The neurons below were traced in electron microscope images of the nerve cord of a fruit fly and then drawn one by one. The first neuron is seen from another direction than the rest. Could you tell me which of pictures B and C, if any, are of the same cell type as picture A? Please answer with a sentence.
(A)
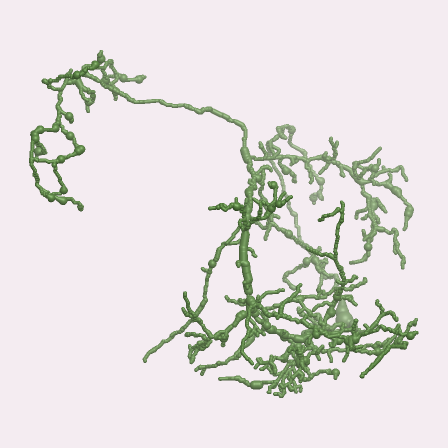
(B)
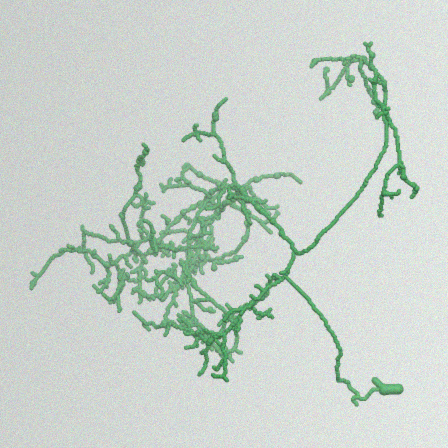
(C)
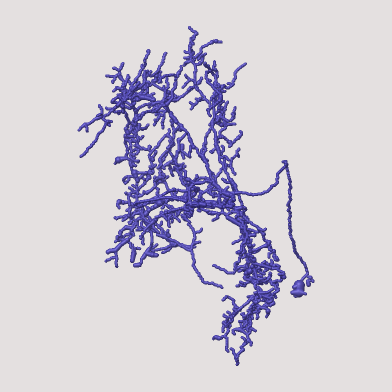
Picture B is of the same cell type.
